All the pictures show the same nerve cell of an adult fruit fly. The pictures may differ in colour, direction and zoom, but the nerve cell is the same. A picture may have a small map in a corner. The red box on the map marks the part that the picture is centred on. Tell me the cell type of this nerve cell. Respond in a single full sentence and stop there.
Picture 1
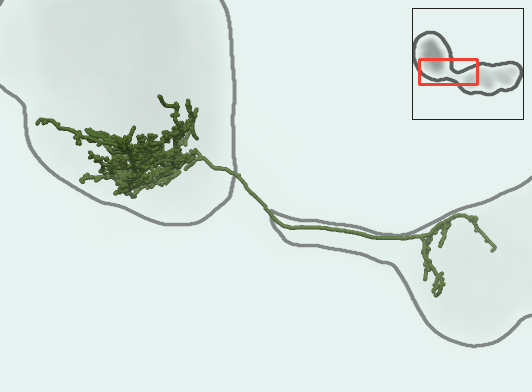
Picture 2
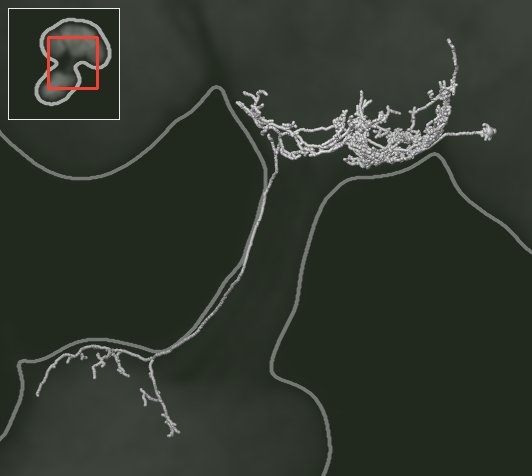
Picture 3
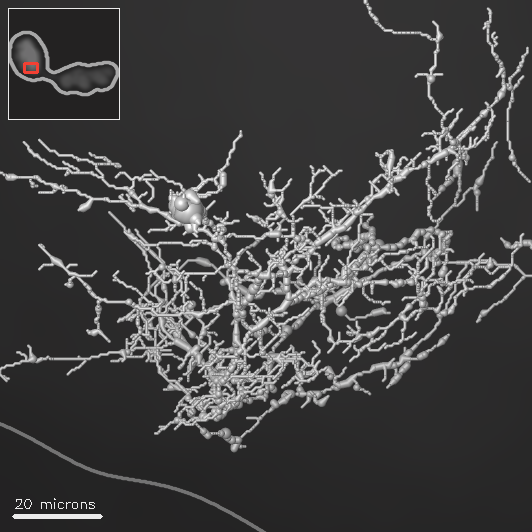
The cell type that fits this nerve cell is DNge027.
